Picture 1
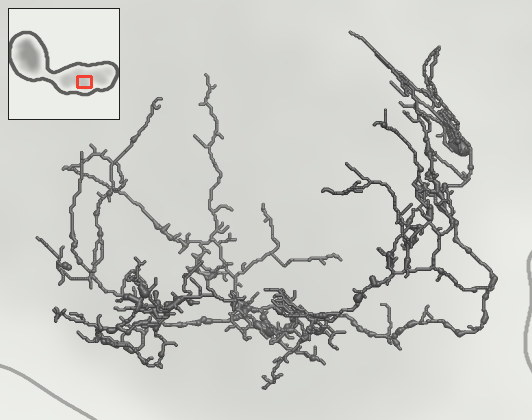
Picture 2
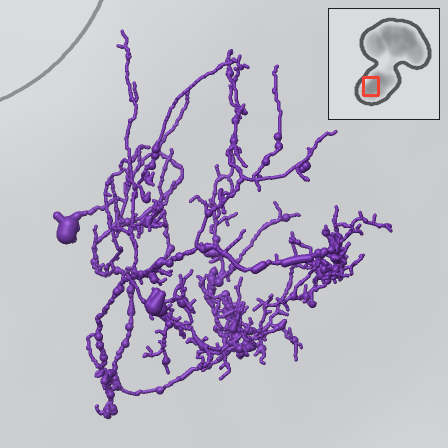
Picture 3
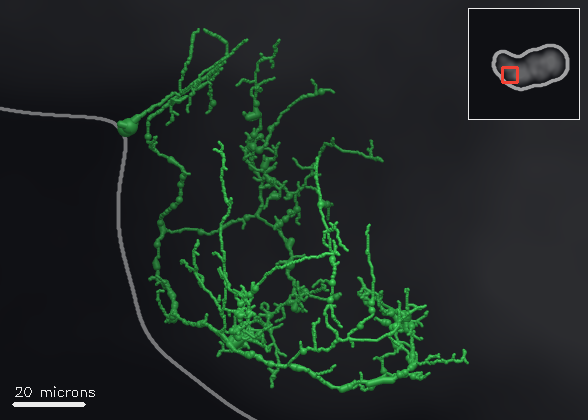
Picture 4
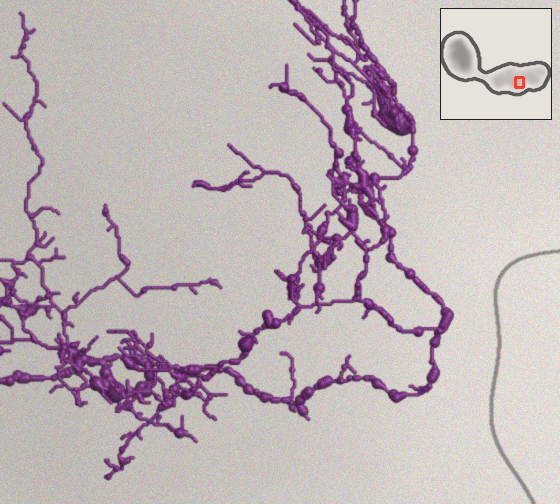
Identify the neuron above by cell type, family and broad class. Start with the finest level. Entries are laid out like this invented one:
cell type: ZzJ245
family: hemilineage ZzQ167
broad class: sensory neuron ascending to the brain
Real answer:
cell type: IN19A054
family: hemilineage 19A
broad class: nerve-cord intrinsic neuron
